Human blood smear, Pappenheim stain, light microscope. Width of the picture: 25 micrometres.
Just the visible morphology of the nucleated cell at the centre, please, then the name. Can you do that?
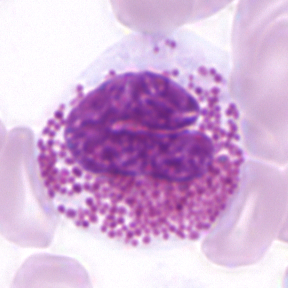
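Two nuclear lobes lie one above the other, separated by a cleft. Numerous round granules of fairly uniform size pack the cytoplasm. These granules are reddish-purple, densest below the nucleus and sparser above it. The cell is an eosinophil.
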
